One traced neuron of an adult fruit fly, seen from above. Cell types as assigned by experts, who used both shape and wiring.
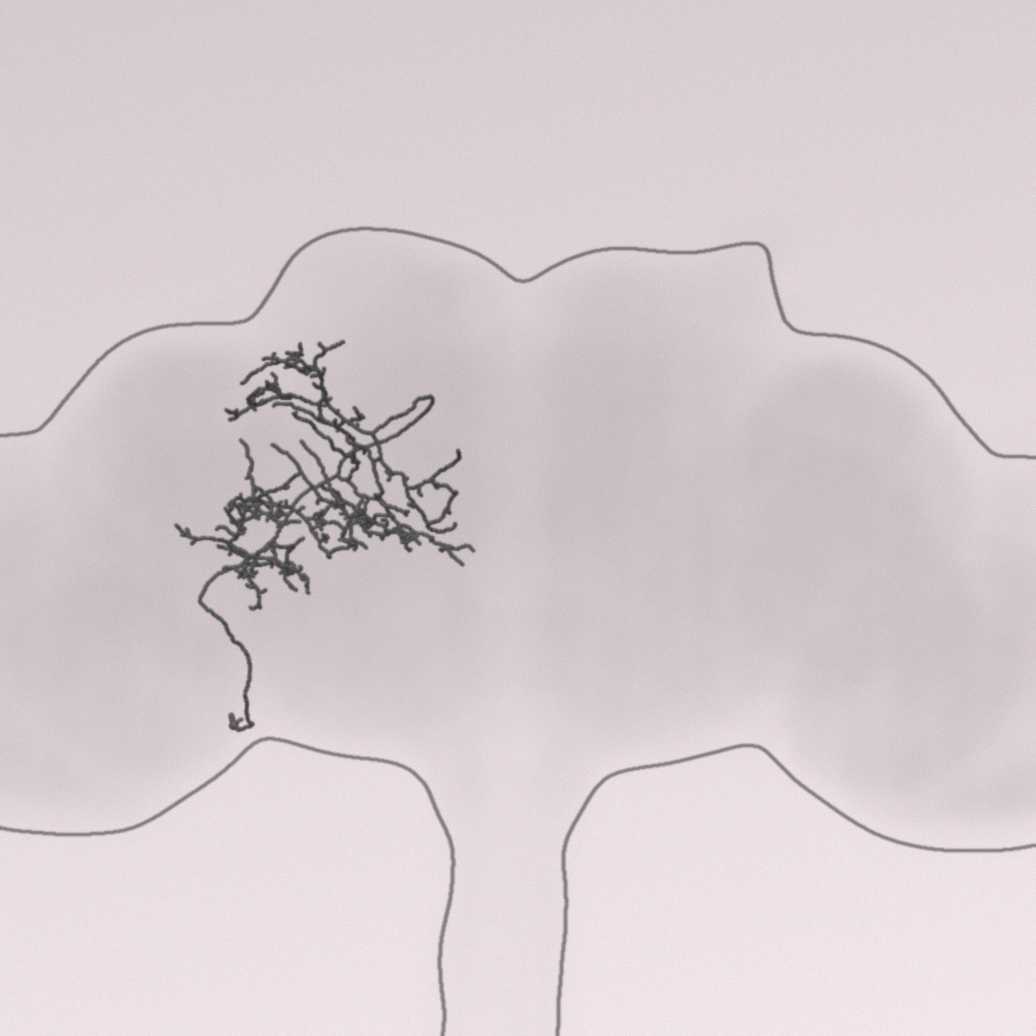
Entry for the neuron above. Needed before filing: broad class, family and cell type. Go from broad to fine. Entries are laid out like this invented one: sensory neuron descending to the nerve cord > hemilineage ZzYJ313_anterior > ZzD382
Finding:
central-brain intrinsic neuron > hemilineage VLPl&p1_posterior > aIPg4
